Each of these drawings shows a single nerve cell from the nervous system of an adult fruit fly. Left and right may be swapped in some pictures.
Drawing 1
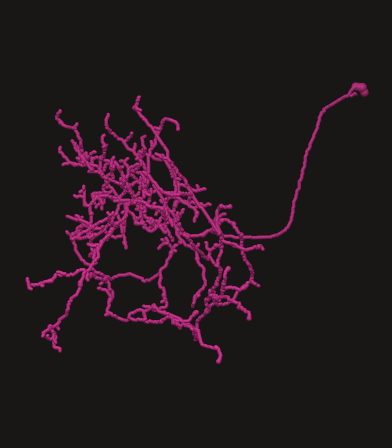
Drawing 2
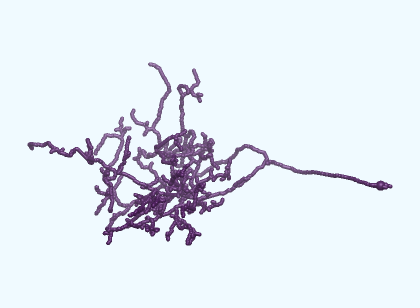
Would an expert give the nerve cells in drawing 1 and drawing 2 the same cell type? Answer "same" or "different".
same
